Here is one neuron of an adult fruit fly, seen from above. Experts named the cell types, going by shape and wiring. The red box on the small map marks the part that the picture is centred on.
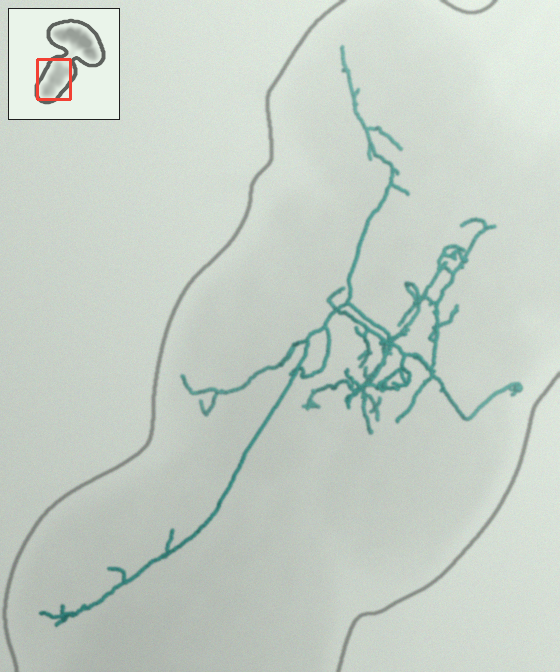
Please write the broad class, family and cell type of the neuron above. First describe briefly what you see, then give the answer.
It lies in the nerve cord. The cell body can be seen on the right of the picture. The picture shows dozens of branch ends. Its broad class is nerve-cord intrinsic neuron. Its family is hemilineage 07B. It is of cell type IN07B065.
